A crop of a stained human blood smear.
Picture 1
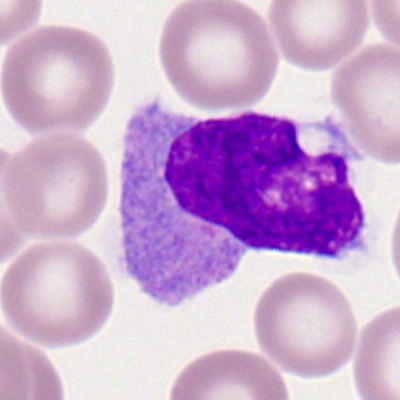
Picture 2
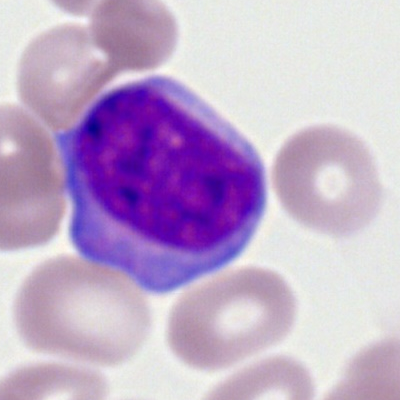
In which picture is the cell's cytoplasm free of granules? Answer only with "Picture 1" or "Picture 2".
Picture 2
